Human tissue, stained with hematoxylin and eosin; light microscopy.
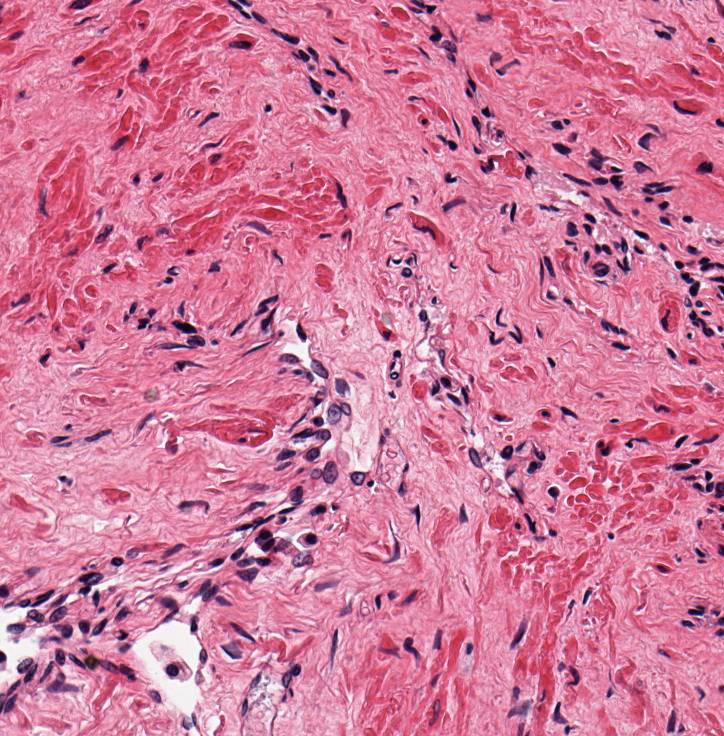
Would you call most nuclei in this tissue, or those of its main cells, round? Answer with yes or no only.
No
